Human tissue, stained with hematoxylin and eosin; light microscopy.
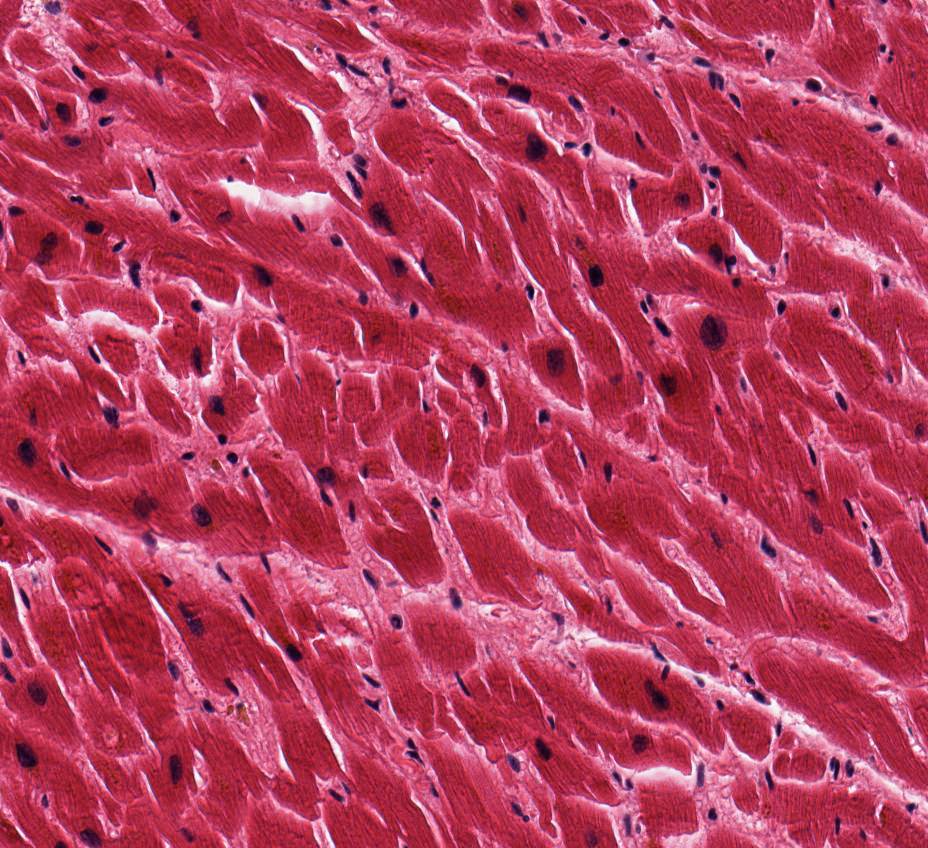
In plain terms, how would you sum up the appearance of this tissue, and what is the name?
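Muscle fibres branch and join neighbouring fibres. Cytoplasm deep red-pink with eosin. Thin pale connective tissue strands between fibres carry small dark elongated nuclei. No fat cells in field. Tissue: left ventricle of the heart.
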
